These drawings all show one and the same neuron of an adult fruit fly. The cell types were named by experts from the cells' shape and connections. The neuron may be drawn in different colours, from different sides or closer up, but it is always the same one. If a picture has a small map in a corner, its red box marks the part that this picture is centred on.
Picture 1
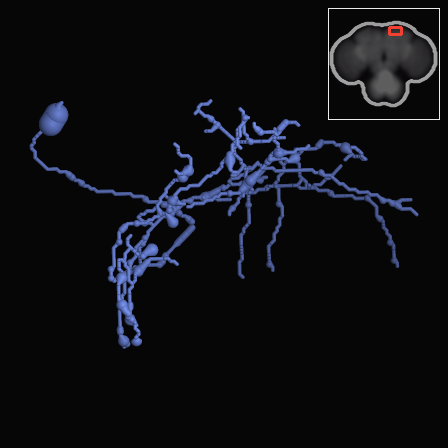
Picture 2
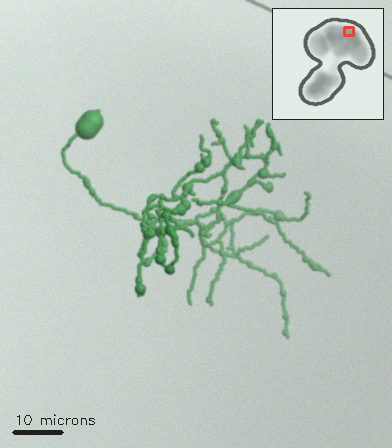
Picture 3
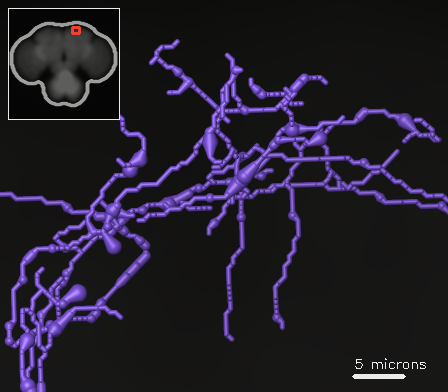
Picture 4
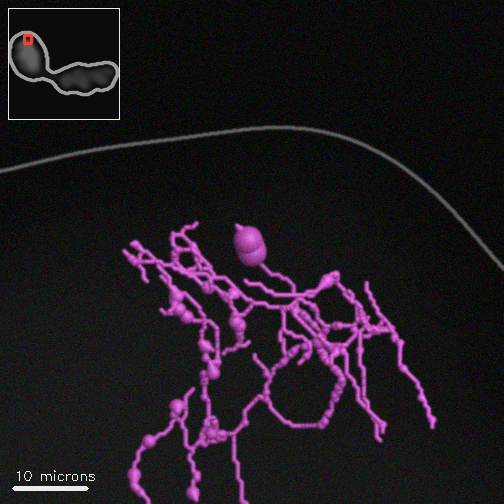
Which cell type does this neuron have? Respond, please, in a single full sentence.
Cell type CB4134 is what this neuron is.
